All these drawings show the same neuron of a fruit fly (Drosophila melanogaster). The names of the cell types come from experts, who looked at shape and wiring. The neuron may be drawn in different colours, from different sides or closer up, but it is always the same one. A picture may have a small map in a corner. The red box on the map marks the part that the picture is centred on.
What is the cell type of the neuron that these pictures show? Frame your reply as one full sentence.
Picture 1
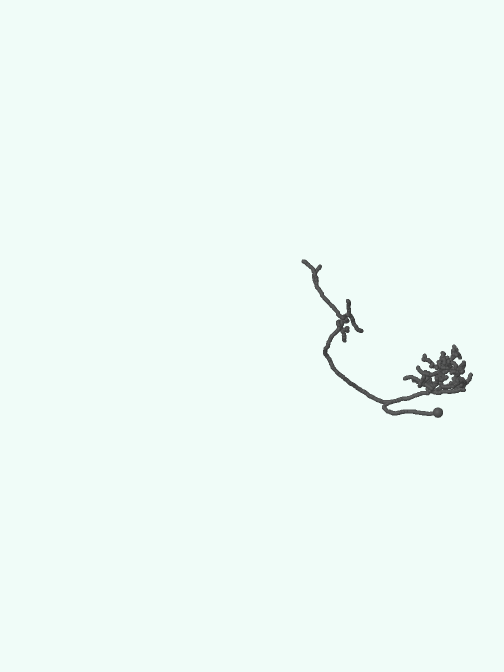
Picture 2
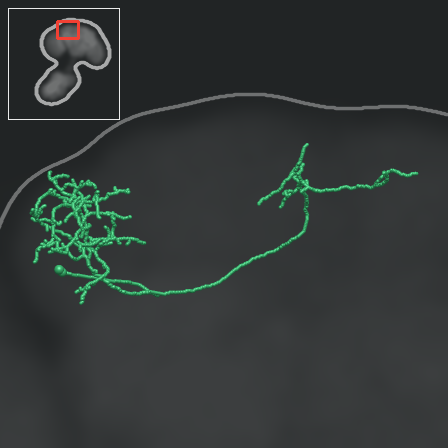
The cell type that this neuron has is LHPV5a2.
